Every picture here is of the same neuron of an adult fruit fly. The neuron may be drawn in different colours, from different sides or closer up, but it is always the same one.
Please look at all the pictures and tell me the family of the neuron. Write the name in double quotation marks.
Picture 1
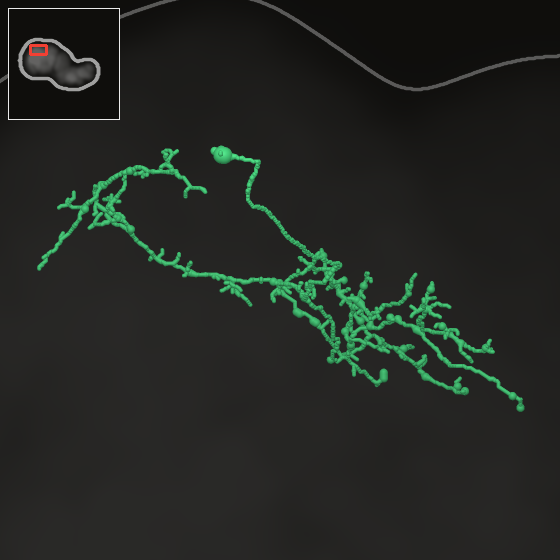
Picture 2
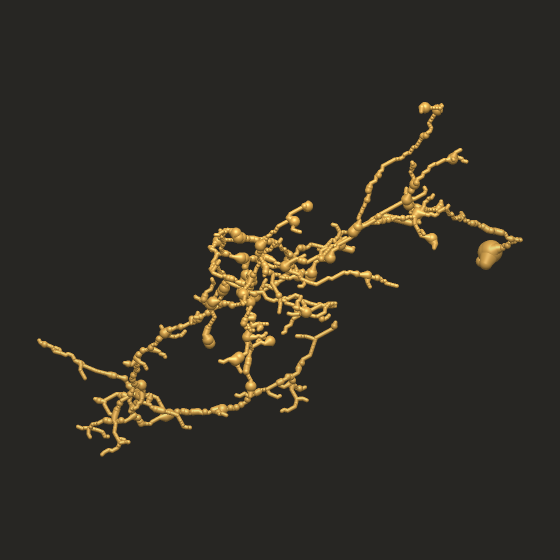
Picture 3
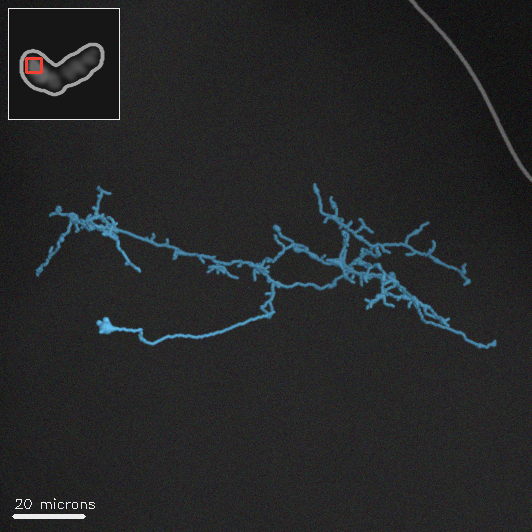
"hemilineage SMPad2"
